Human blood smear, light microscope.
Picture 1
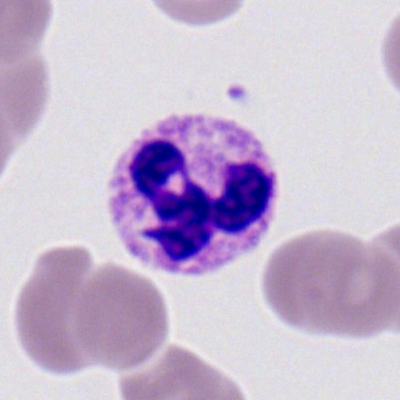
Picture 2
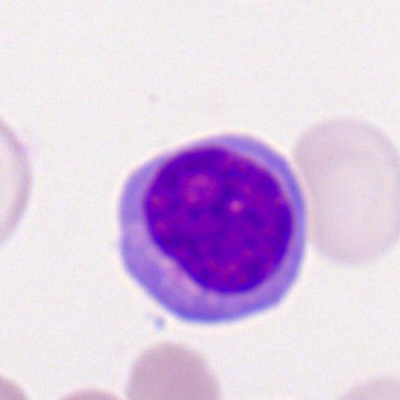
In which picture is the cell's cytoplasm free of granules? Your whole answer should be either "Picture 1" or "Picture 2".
Picture 2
